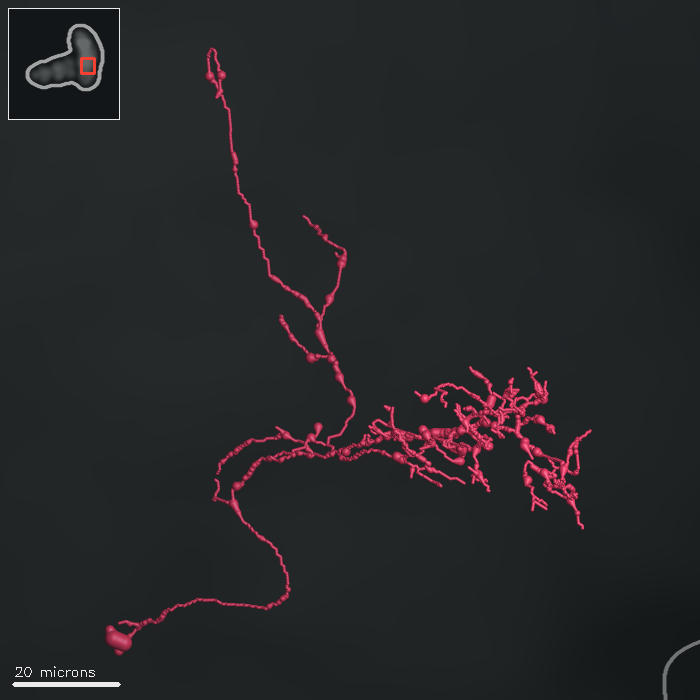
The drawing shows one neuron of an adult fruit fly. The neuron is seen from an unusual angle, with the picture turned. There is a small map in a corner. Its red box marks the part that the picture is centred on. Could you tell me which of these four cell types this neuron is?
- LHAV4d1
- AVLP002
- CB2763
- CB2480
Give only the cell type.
CB2763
